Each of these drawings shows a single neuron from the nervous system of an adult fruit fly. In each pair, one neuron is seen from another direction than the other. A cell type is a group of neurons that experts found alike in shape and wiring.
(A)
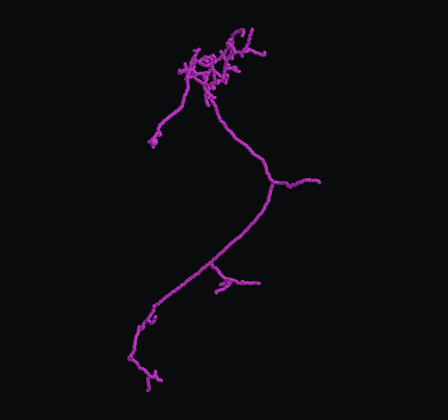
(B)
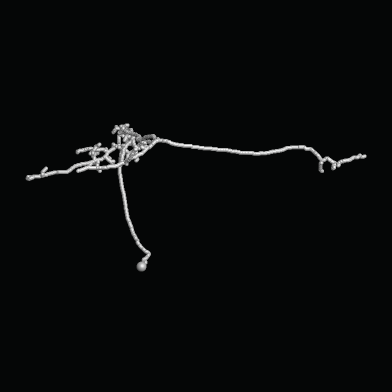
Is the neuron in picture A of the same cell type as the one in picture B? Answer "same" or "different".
same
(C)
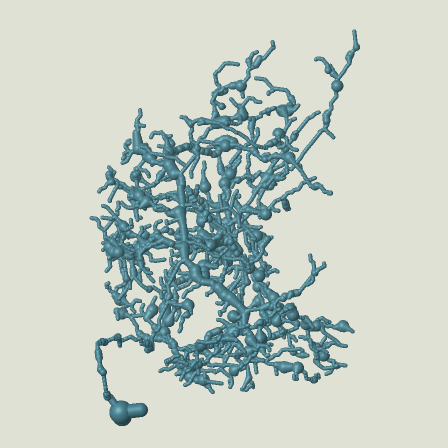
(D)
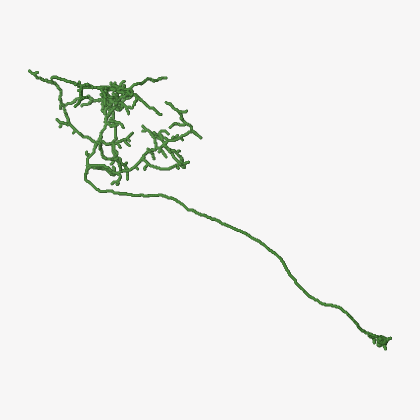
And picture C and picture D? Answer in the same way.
different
